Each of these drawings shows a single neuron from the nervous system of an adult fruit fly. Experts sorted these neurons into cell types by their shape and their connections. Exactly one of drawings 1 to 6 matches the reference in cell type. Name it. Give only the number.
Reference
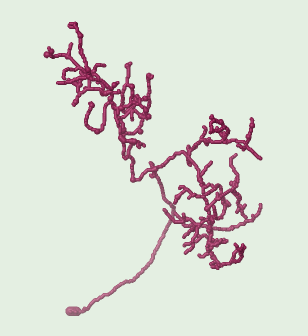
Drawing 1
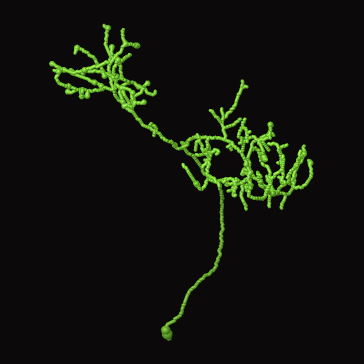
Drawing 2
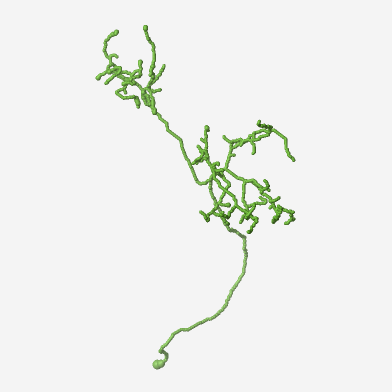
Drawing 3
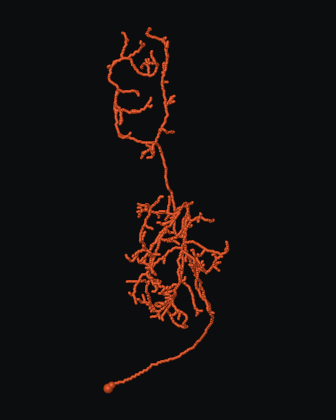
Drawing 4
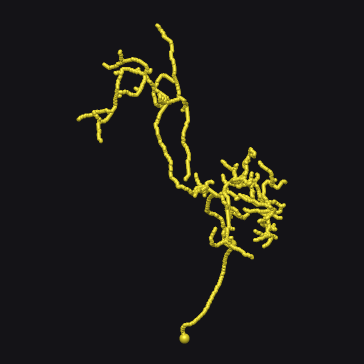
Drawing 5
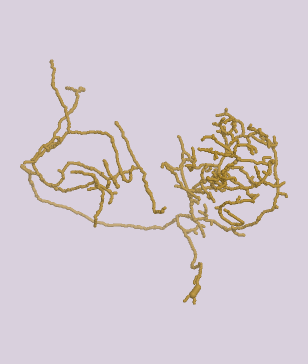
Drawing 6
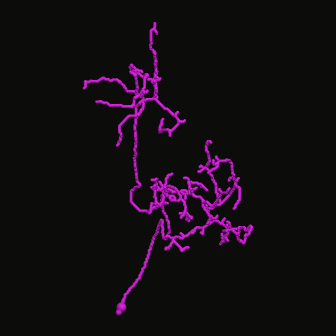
1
